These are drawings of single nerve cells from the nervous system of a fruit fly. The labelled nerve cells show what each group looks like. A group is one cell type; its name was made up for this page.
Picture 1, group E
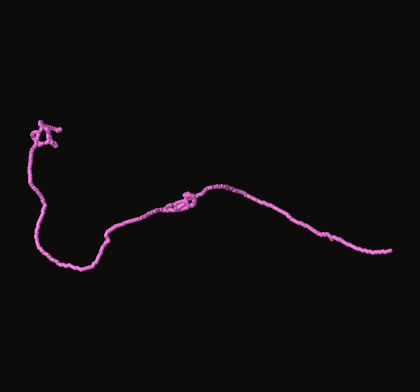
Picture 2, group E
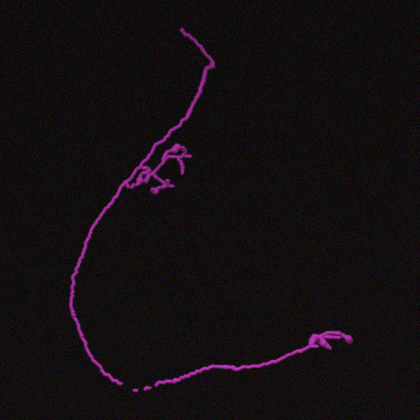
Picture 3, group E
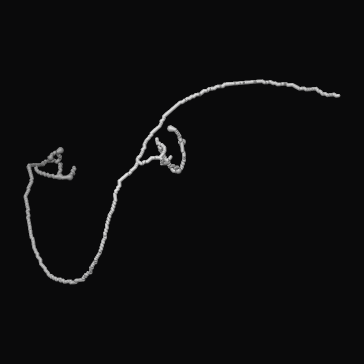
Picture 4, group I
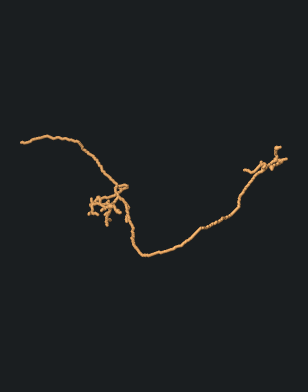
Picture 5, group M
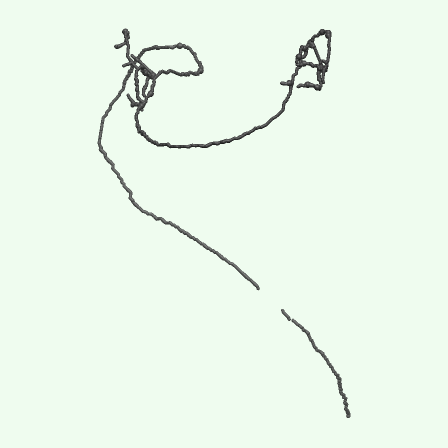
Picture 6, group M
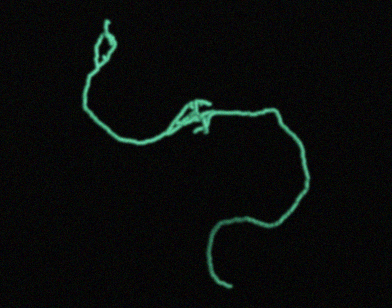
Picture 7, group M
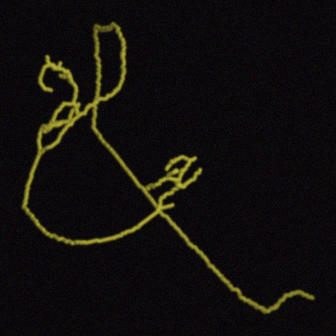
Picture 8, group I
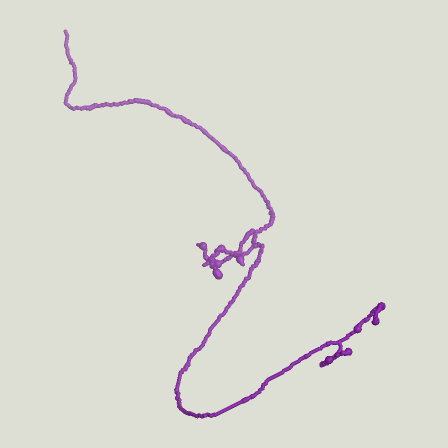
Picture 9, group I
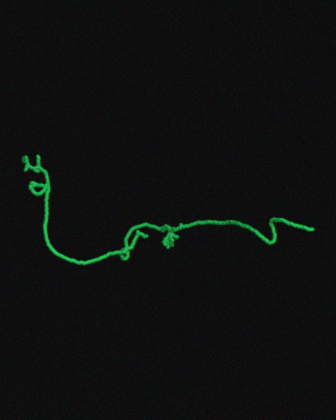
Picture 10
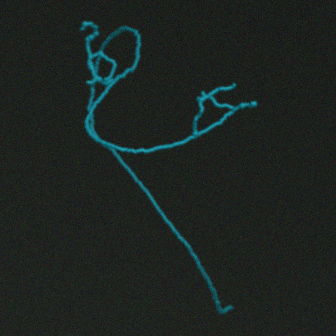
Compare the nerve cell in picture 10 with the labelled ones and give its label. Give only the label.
group M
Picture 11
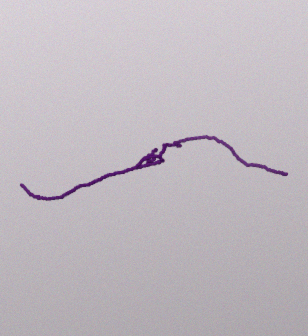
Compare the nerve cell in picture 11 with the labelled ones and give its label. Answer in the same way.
group E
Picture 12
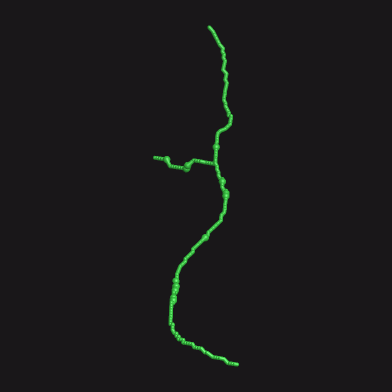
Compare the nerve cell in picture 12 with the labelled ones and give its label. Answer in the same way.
group I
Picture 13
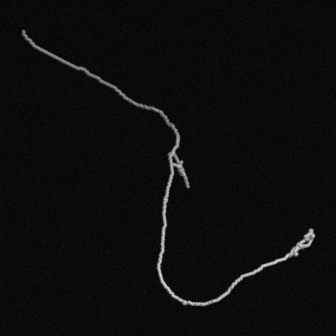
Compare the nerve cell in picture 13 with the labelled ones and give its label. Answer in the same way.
group E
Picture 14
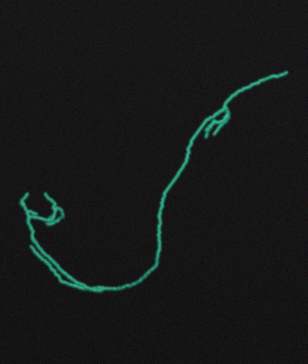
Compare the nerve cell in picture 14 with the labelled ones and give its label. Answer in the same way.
group E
